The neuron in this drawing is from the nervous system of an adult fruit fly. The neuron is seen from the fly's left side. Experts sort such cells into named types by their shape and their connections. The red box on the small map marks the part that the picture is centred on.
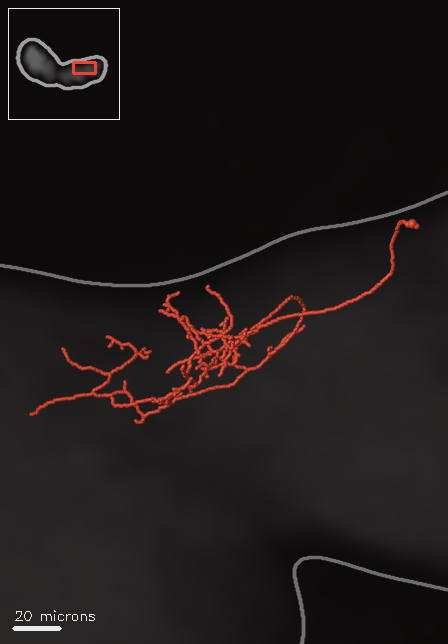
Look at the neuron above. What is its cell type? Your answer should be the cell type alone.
IN06A129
